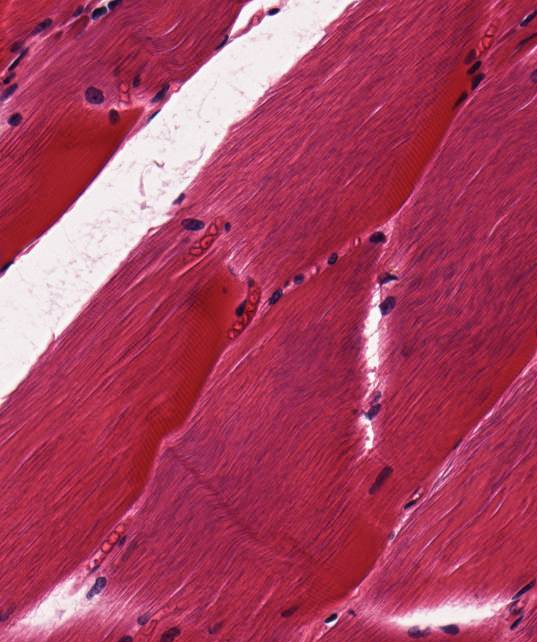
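Skeletal muscle: fine transverse cross-striations across the fibres. Nuclei dark, elongated, parallel to the fibres' long axis, at fibre edges, not central. Cytoplasm deep pink-red on H&E.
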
